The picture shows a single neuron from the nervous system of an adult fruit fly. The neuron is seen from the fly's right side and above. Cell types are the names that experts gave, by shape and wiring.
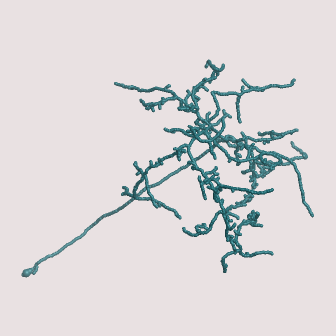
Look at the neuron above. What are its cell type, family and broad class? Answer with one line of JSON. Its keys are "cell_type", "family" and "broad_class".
{"cell_type": "IN12A044", "family": "hemilineage 12A", "broad_class": "nerve-cord intrinsic neuron"}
